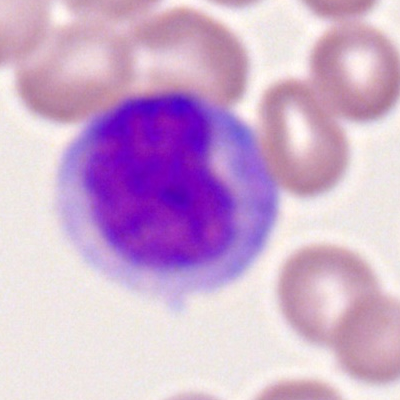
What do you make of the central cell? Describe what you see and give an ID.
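Start with the nucleus: it fills most of the cell and has a notch cut into its right side. Around it, the cytoplasm is a pale lavender-blue. Now look at the bottom edge, where a small rounded bleb projects. This is a monocyte.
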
